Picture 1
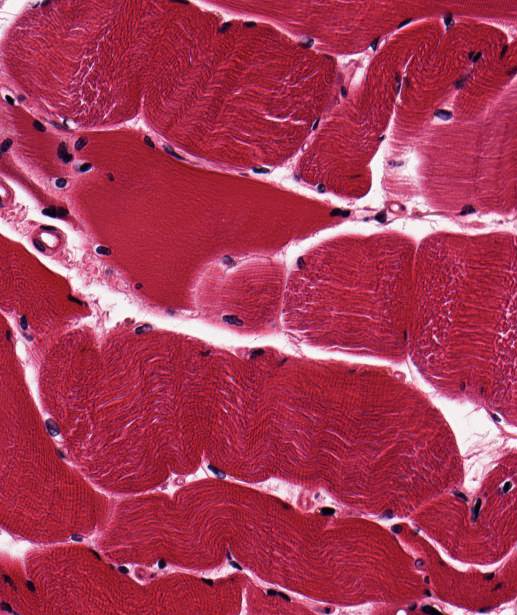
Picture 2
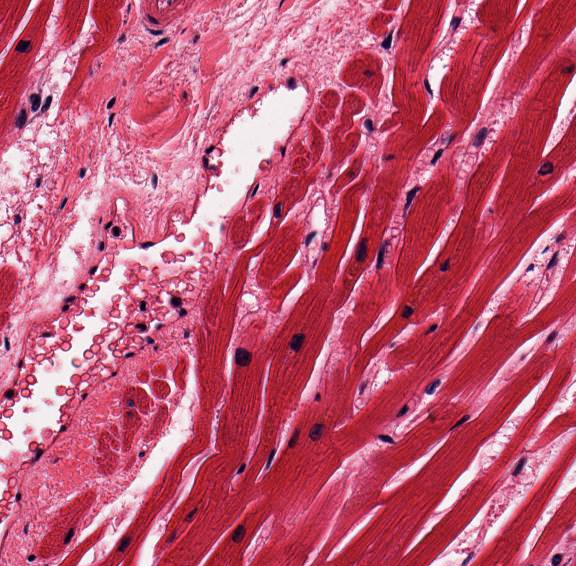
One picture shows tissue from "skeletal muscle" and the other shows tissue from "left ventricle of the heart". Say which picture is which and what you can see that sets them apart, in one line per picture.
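Picture 1 is from the skeletal muscle. The muscle fibre nuclei are small, dark and flattened, and lie at the edges of the fibres rather than in their centres.
Picture 2 is from the left ventricle of the heart. The muscle fibres have single oval nuclei placed centrally within them.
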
